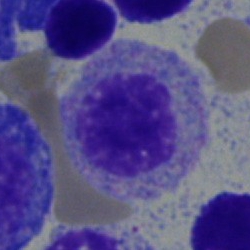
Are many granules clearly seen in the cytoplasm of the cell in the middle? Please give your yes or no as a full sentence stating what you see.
Yes, in the cytoplasm of this cell, many granules are visible.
